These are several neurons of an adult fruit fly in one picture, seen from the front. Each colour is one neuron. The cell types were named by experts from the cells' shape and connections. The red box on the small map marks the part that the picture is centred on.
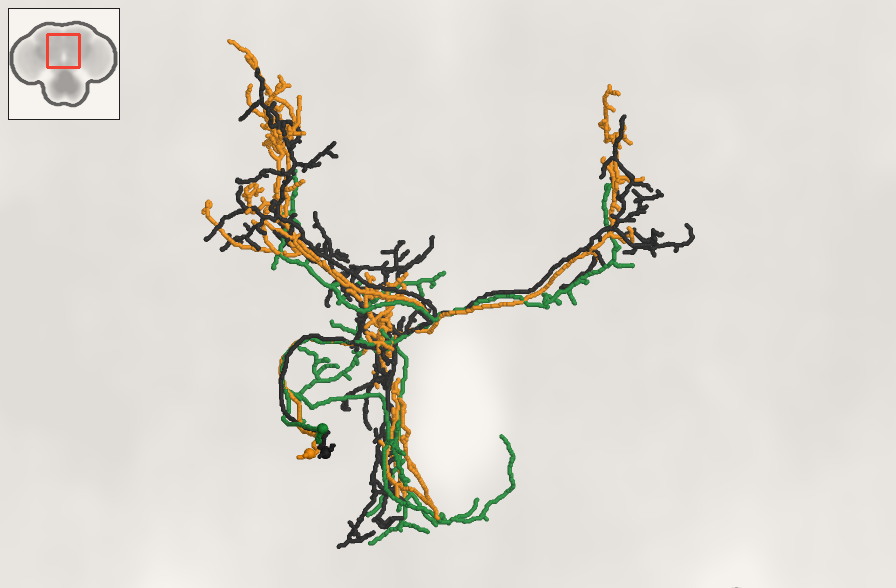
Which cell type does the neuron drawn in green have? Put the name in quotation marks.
"PS097"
